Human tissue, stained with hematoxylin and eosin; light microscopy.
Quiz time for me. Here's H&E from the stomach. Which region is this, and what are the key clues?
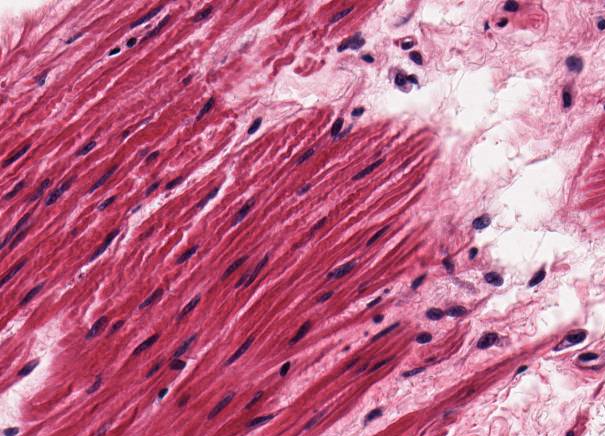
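It's smooth muscle, the deep pink fibres at left and below. Their nuclei decide it: elongated and lying parallel to the fibres.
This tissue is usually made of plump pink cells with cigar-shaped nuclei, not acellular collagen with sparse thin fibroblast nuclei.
The fibres run diagonally, lower left to upper right, and pale loose connective tissue with clear spaces sits top right.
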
